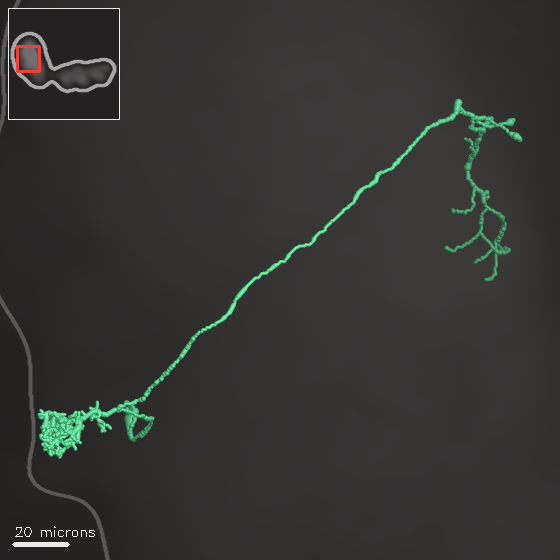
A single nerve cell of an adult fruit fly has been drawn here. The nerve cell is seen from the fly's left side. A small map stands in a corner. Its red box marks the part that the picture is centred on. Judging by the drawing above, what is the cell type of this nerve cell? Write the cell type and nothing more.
VA7m_lPN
